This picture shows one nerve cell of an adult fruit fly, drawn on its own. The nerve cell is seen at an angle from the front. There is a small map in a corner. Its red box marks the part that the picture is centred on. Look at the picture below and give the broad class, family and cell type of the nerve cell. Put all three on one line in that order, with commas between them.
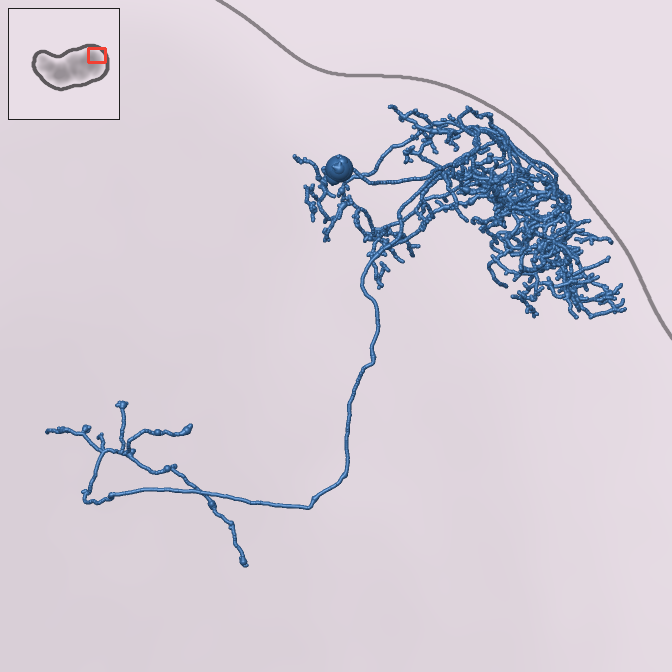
optic-lobe intrinsic neuron, MeLo, MeLo1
